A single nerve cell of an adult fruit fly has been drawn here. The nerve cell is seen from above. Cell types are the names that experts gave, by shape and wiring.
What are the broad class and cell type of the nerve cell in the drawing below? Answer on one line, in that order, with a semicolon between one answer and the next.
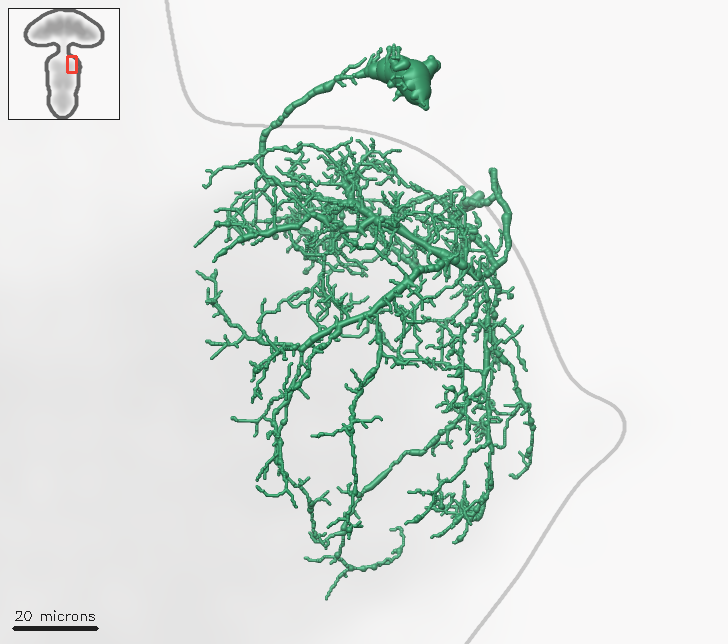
motor neuron of the nerve cord; Sternal anterior rotator MN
